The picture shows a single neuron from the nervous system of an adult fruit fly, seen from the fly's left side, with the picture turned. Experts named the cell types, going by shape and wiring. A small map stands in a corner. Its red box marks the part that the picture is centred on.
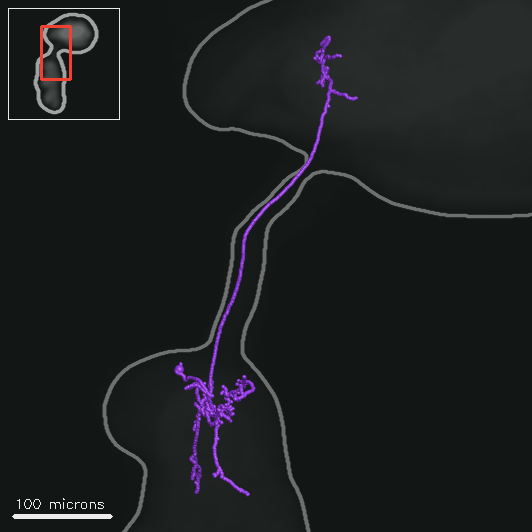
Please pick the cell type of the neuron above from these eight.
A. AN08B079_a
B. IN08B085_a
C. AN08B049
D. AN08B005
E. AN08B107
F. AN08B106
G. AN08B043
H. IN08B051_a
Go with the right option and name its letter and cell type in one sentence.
The neuron is categorized as cell type AN08B106, option F.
